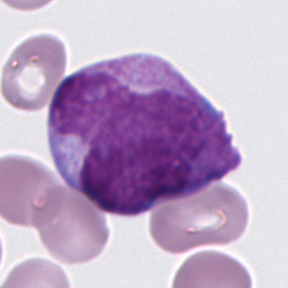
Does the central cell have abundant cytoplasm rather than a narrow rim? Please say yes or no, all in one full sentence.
No, in this cell the cytoplasm is scant.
